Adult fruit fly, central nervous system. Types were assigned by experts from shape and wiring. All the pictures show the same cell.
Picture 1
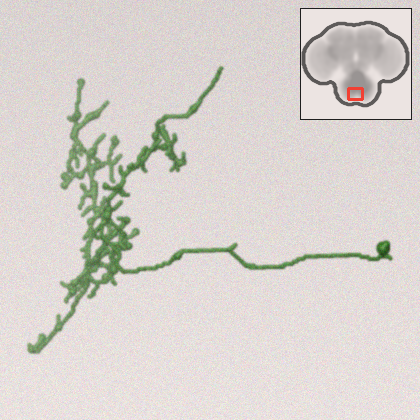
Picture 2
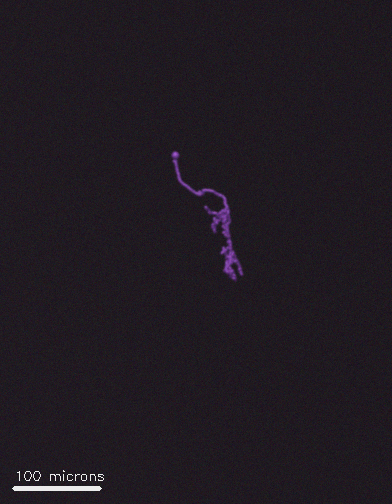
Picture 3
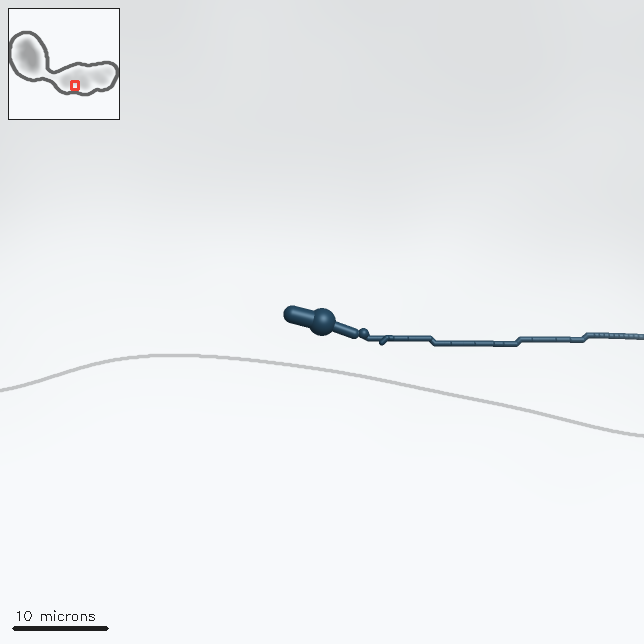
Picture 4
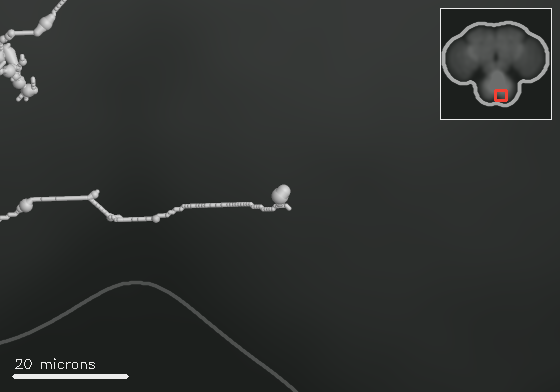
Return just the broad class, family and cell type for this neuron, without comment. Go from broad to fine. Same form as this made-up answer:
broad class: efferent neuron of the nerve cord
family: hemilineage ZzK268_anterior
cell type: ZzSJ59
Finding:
broad class: nerve-cord intrinsic neuron
family: hemilineage 14A
cell type: IN14A086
